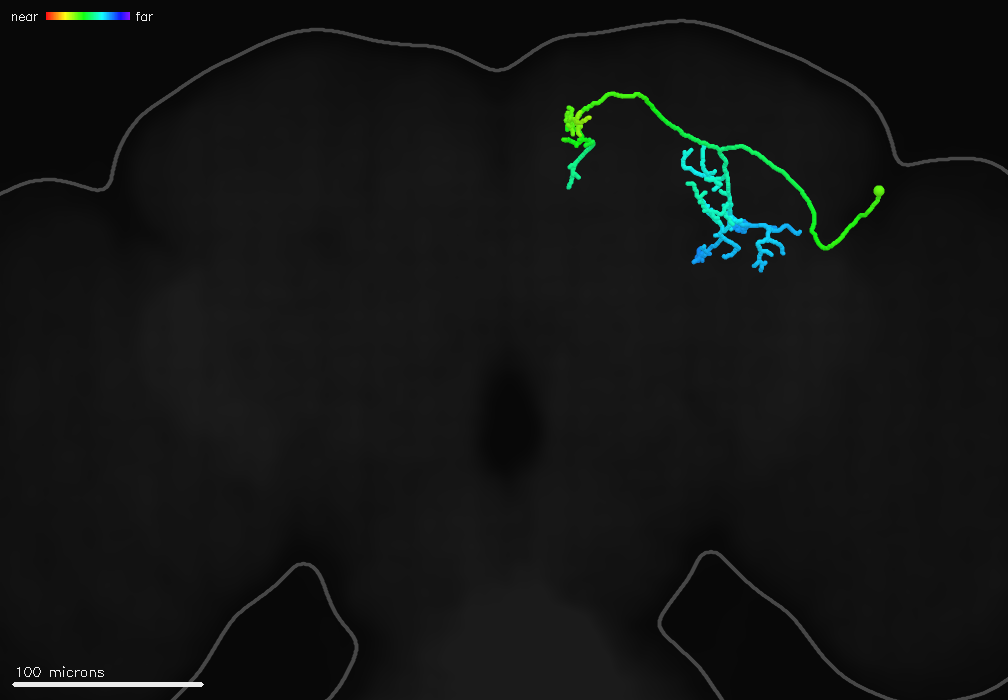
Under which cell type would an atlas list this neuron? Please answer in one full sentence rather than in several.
This neuron counts as a member of the cell type CB1337.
